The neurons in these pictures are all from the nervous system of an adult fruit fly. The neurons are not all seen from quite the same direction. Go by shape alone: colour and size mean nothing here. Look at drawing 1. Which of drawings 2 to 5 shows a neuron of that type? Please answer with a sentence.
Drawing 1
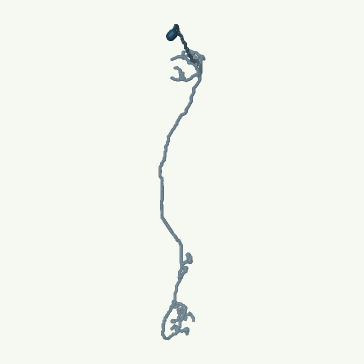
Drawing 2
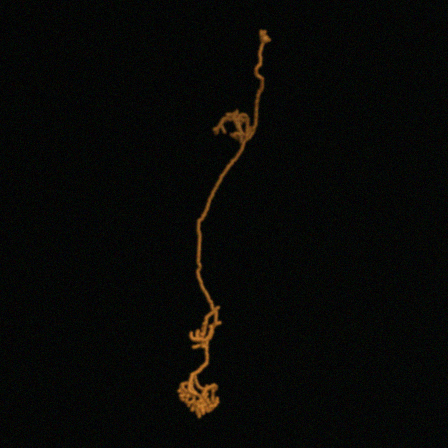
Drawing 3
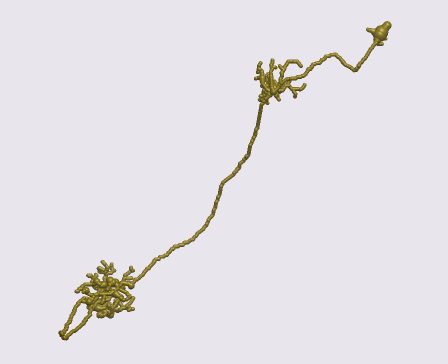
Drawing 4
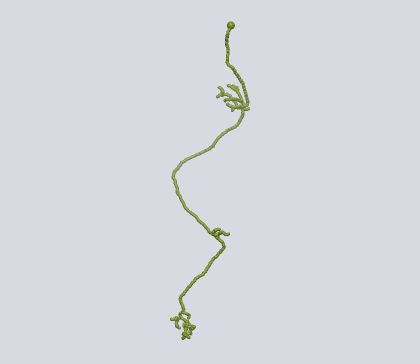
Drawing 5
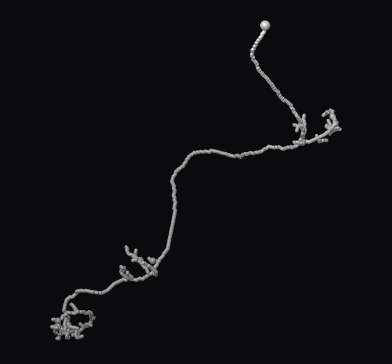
The neuron in drawing 4 is of the same cell type.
